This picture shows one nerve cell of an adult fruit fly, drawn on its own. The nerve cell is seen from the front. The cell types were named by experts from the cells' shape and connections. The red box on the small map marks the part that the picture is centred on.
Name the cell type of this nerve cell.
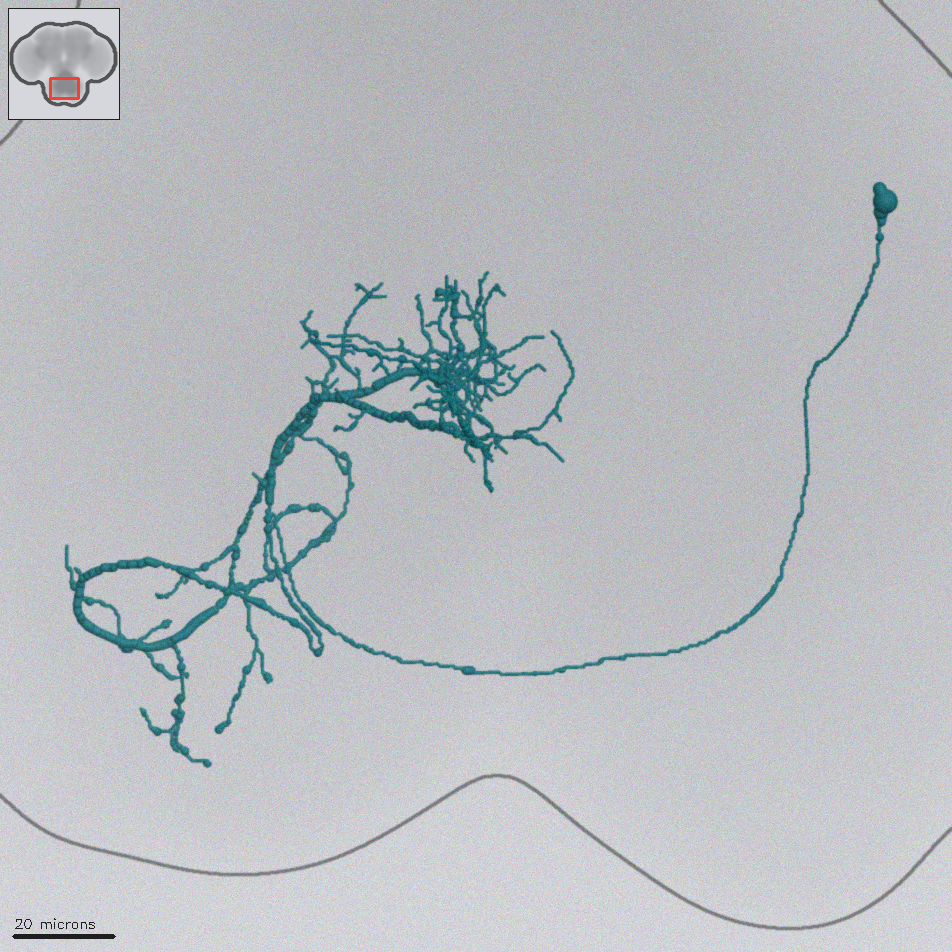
IN01A050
